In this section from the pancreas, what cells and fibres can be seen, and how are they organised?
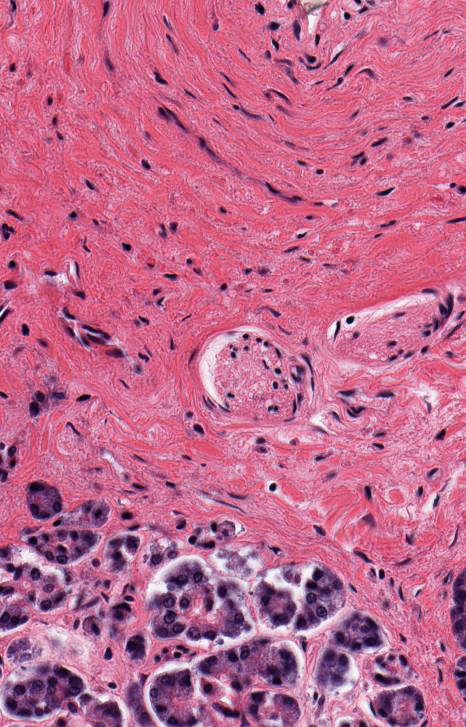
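Dense fibrous tissue occupies the upper two-thirds of the field, while glandular tissue is confined to the lower part. Its stroma is made of pink, wavy collagen bundles sweeping in curving streams across the top. Between the bundles lie sparse, scattered spindle-shaped cells with dark, slender nuclei. Fat cells are absent throughout.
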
